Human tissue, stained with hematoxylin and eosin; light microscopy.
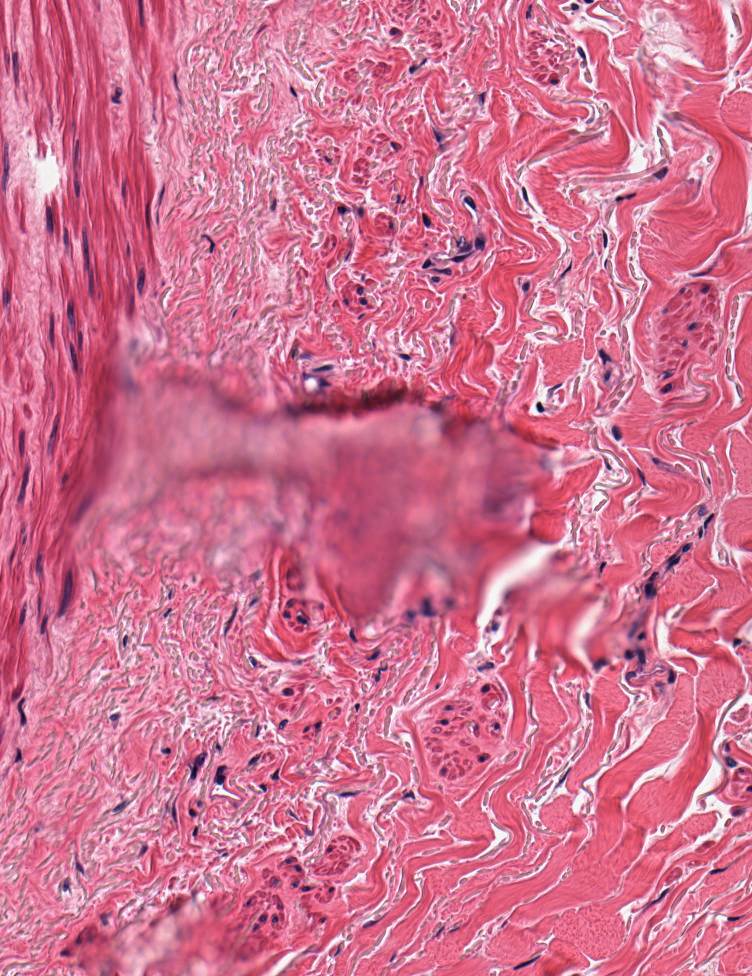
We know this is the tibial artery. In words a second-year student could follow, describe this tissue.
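A compact band of pink fibres runs from top to bottom along the left edge, its elongated spindle nuclei aligned with it. The right part of the field consists of thick, wavy, deeply eosinophilic collagen bundles separated by narrow clefts. Several small rounded bundles containing clustered nuclei are scattered through the middle and right stroma. Stromal nuclei are sparse, small and dark, mostly slender or spindle-shaped.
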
